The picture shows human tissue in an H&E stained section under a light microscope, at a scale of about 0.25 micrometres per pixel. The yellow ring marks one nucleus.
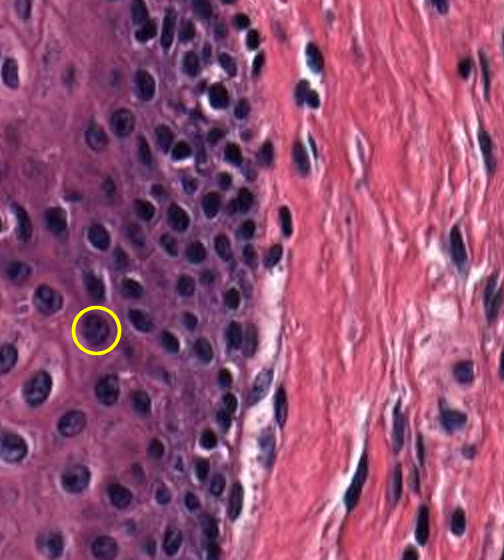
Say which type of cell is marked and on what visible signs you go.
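The marked cell is a squamous epithelial cell. The nucleus is oval, dark purple, with a smooth, well-defined edge. The nucleus sits roughly in the middle of the cell, with a rim of pink-purple cytoplasm around it on all sides. The cell is packed closely among similar polygonal cells with oval nuclei, forming a sheet several cells thick.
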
